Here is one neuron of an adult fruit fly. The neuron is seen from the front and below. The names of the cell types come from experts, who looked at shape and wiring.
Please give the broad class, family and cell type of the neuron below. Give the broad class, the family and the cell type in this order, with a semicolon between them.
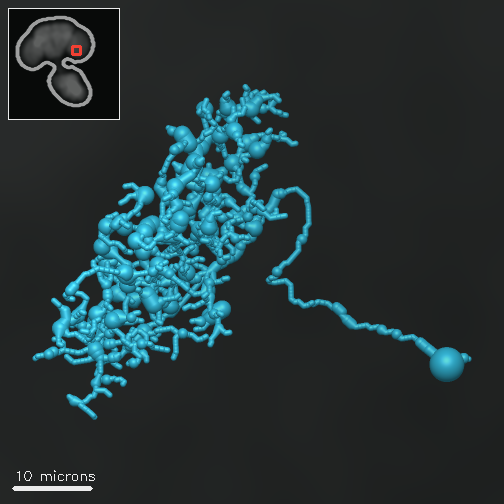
optic-lobe intrinsic neuron; LPi; LPi3412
